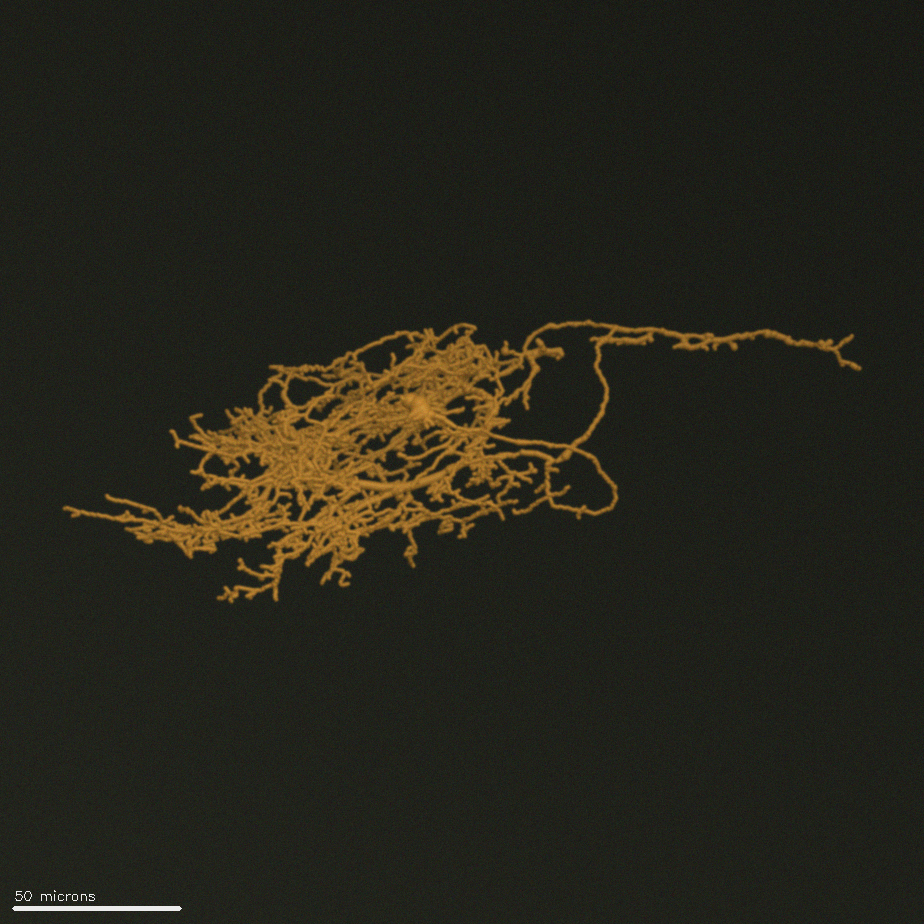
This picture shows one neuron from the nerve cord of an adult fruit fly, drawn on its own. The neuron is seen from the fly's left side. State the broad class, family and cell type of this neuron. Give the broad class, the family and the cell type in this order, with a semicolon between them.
nerve-cord intrinsic neuron; hemilineage 19B; IN19B008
